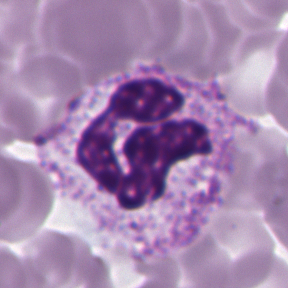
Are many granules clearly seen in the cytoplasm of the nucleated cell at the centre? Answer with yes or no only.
Yes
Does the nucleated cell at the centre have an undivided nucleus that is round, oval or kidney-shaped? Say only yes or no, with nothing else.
No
